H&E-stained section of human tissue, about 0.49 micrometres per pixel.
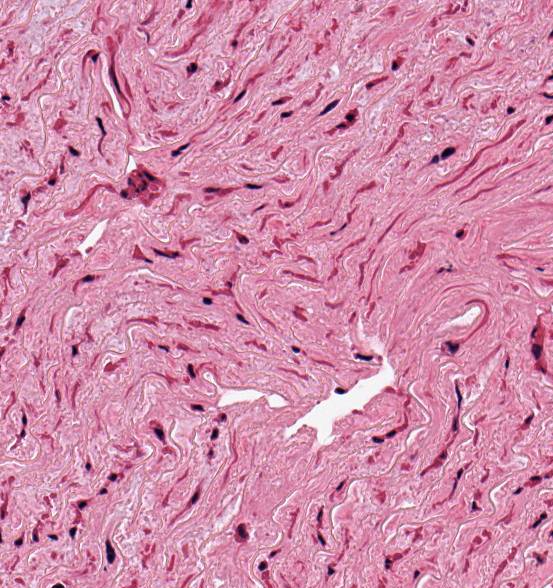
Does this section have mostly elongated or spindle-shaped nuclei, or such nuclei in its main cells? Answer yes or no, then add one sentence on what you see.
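Yes. The nuclei are small, dark and elongated, many of them slender and wavy, lying between the collagen fibres.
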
